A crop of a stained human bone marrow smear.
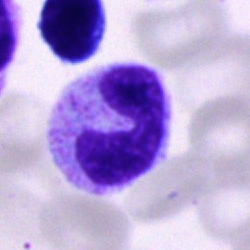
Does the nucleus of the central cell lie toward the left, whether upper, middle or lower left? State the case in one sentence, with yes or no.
No, the cell holds its nucleus toward the right.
